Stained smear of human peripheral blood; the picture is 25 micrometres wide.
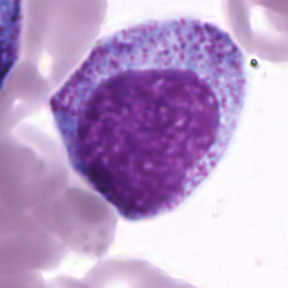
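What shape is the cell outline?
It is angular, with a pointed corner on its left side.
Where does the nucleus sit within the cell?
Toward the bottom, leaving a wider band of pale blue cytoplasm above it.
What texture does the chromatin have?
It is finely stippled rather than coarsely clumped.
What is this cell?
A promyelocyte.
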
